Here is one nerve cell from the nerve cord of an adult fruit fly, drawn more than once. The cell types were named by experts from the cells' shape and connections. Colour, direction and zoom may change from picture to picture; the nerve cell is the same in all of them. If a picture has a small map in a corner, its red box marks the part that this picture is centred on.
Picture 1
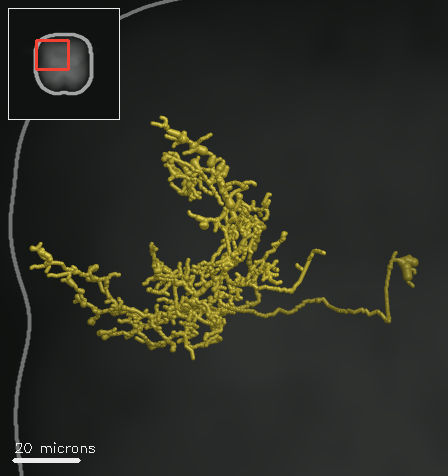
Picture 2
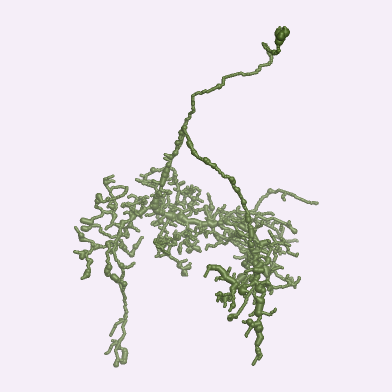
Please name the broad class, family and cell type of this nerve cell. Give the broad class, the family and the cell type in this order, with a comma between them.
nerve-cord intrinsic neuron, hemilineage 13B, IN13B019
